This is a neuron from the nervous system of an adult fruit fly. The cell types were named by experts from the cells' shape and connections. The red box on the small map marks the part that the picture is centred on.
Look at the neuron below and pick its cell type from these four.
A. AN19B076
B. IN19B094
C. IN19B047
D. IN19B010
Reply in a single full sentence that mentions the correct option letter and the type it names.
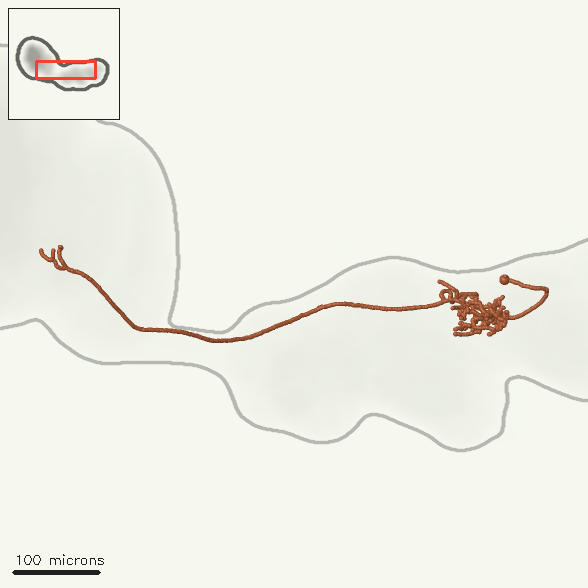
The neuron falls under AN19B076, the cell type named in option A.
